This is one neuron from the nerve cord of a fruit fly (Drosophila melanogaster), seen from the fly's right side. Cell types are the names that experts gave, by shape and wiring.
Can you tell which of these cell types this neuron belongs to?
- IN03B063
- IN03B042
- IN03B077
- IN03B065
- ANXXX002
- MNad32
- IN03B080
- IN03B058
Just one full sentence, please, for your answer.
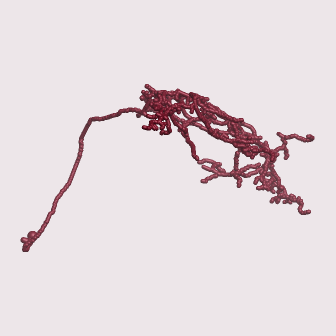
As a matter of cell type, the neuron is IN03B058.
